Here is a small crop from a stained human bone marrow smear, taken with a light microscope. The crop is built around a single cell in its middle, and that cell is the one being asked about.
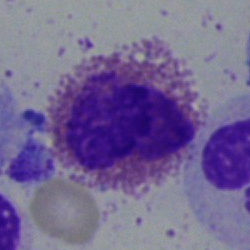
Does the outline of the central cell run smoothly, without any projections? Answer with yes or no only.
No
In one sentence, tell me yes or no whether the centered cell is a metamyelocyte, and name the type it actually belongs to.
No, the centre of the crop is taken up by an eosinophil, not a metamyelocyte.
